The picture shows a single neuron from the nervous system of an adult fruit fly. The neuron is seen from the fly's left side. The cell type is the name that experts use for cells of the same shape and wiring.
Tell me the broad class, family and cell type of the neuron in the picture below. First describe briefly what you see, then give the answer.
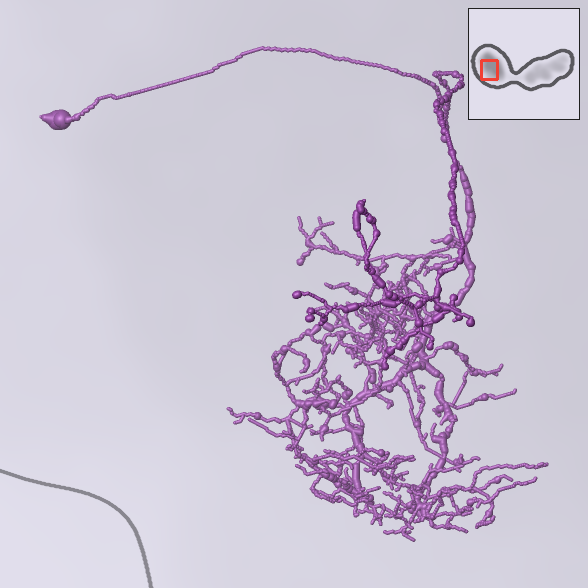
The cell body is at the upper left of the picture. In this view it is about as wide as it is tall. This is a central-brain intrinsic neuron. Its family is hemilineage VLPa2. It is of cell type CB4176.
